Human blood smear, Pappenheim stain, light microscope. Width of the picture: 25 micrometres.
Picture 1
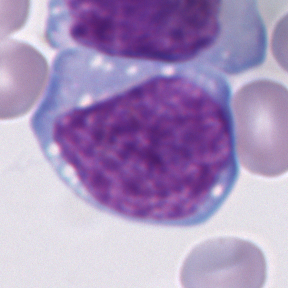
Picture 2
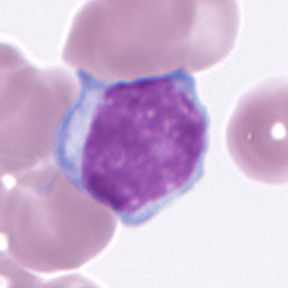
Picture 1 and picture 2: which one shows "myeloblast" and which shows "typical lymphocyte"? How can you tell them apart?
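Picture 1 shows a myeloblast; picture 2, a typical lymphocyte. Point one, size: the nucleus of the myeloblast alone measures about 16 by 13 micrometres, while the whole typical lymphocyte is about 14 micrometres across.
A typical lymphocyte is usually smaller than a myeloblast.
Point two, chromatin: in the typical lymphocyte it is dark purple and clumped, with paler patches between the clumps.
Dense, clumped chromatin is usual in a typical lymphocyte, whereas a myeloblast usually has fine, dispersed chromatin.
Point three, nuclear share: in the typical lymphocyte the nucleus fills about 70% of the cell's area.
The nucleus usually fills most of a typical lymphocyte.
Point four, shape: the myeloblast's nucleus is roughly rounded with a flattened upper border, and its surface shows no projections, whereas the typical lymphocyte has an angular outline with small pointed tips at several corners. Point five, cytoplasm: both cells have pale blue cytoplasm with no granules visible; in the myeloblast several small clear vacuoles lie close to the nucleus, and in the typical lymphocyte the blue is deepest along the outer edge. Last, neighbours: another nucleated cell presses against the top of the myeloblast, and red cells press against the upper and left sides of the typical lymphocyte.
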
